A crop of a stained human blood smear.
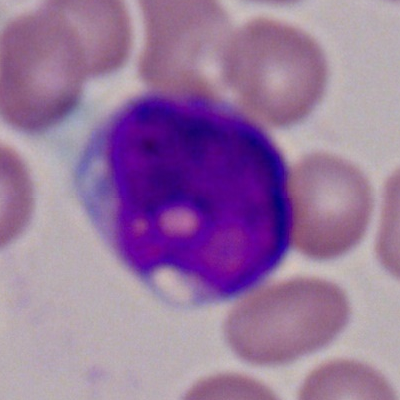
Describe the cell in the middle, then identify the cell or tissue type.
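I see the nucleus filling most of the cell. Around it the cytoplasm is only a thin rim, widest on the left side. At the lower edge of the cell lies a clear white oval space. Inside the nucleus, the most prominent pale pink rounded spot sits below its centre. So this is a myeloblast.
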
